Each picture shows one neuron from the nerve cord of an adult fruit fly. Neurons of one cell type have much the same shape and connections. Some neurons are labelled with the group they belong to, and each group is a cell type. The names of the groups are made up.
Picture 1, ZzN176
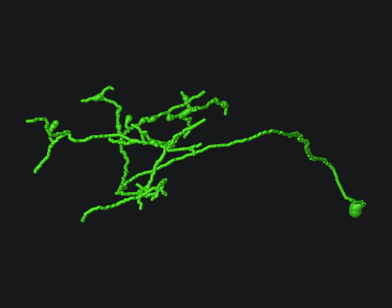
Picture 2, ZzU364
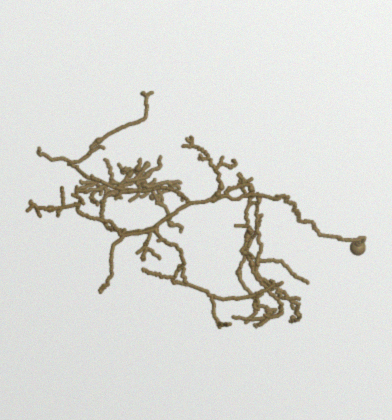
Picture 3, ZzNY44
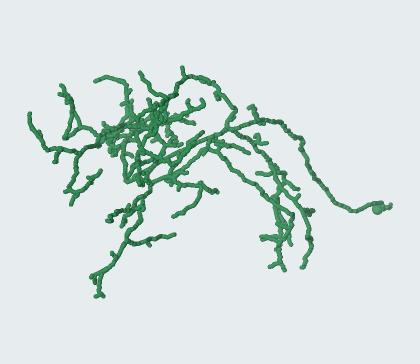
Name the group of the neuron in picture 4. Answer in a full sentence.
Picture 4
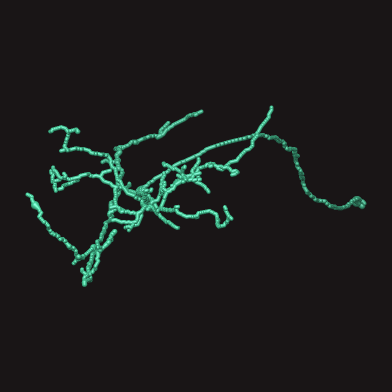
It belongs to ZzN176.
